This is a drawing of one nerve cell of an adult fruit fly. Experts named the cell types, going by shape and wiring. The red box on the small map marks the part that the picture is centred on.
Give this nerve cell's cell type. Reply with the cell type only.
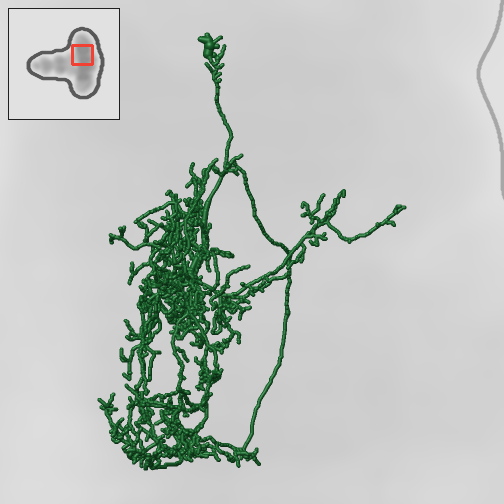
CL029_b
